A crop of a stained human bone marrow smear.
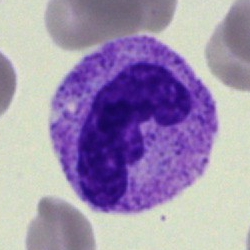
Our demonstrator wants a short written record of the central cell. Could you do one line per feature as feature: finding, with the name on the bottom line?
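Nucleus: a thick curved band, bent like a hook, concave side facing right
Chromatin: dark purple and coarsely clumped
Cytoplasm: plenty of it, pale lilac-pink
Granules: fine, violet, scattered all through the cytoplasm
Name: band neutrophil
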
